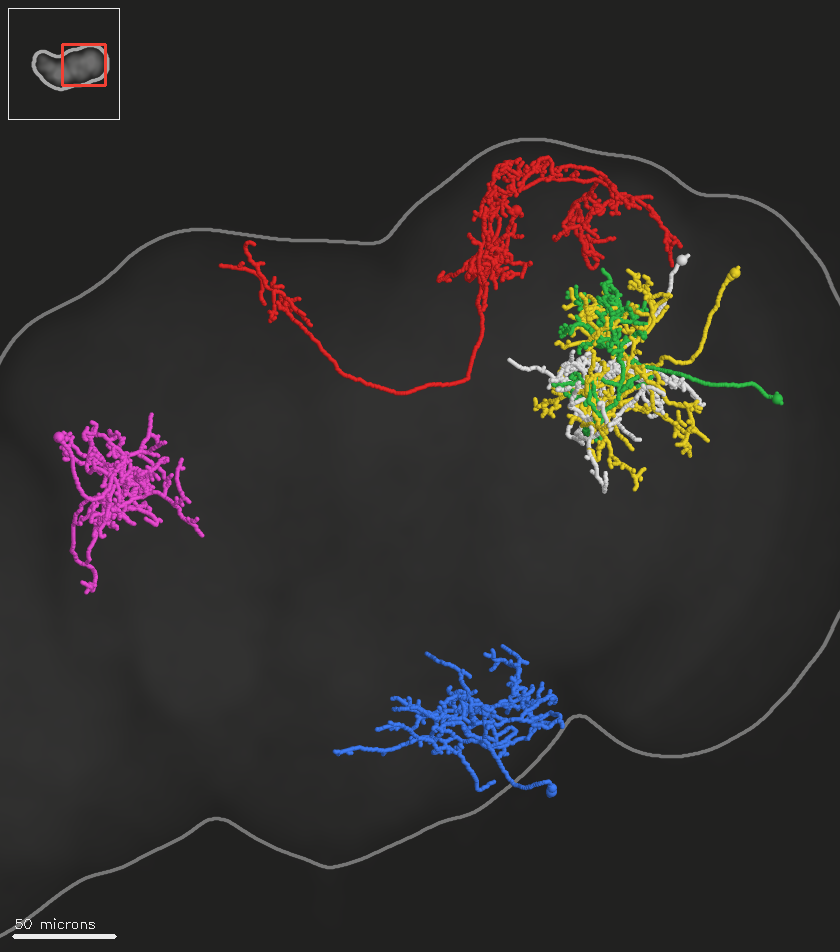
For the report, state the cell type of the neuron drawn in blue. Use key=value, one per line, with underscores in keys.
cell_type=GNG255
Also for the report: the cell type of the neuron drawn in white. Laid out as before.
cell_type=PVLP133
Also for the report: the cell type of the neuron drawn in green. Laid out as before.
cell_type=LHAV2b1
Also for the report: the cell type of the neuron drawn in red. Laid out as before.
cell_type=LHPV5e2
